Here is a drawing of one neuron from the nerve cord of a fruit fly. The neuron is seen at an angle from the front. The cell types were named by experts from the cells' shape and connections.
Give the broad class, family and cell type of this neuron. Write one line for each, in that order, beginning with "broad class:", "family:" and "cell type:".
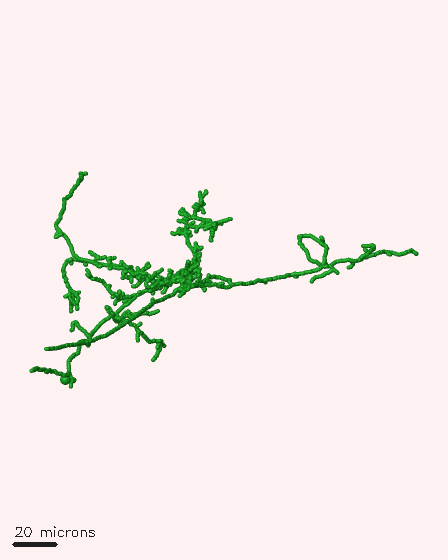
broad class: ascending neuron
family: hemilineage 08B
cell type: AN08B096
